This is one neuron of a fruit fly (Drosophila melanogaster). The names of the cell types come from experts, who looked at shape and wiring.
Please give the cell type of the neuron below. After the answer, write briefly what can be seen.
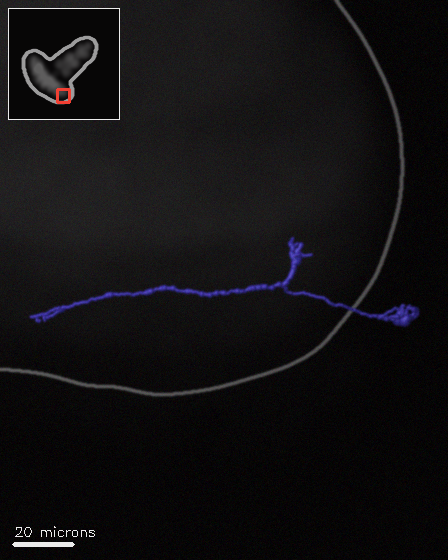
It is of cell type T1. It is an optic-lobe intrinsic neuron. Its cell body lies on the right of the picture. From left to right in the picture it spans about 130 microns.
